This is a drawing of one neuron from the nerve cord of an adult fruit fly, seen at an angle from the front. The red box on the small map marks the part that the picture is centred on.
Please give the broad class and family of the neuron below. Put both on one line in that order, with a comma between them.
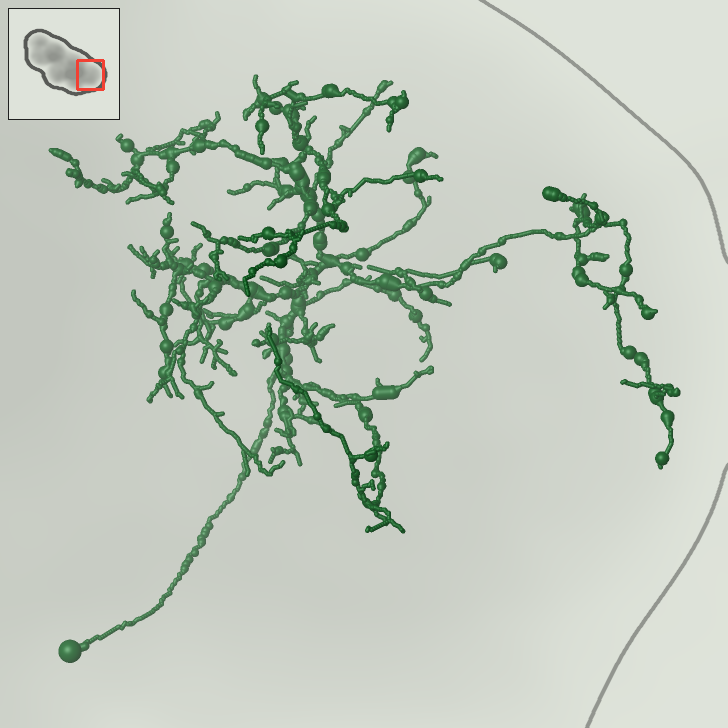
nerve-cord intrinsic neuron, hemilineage 04B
